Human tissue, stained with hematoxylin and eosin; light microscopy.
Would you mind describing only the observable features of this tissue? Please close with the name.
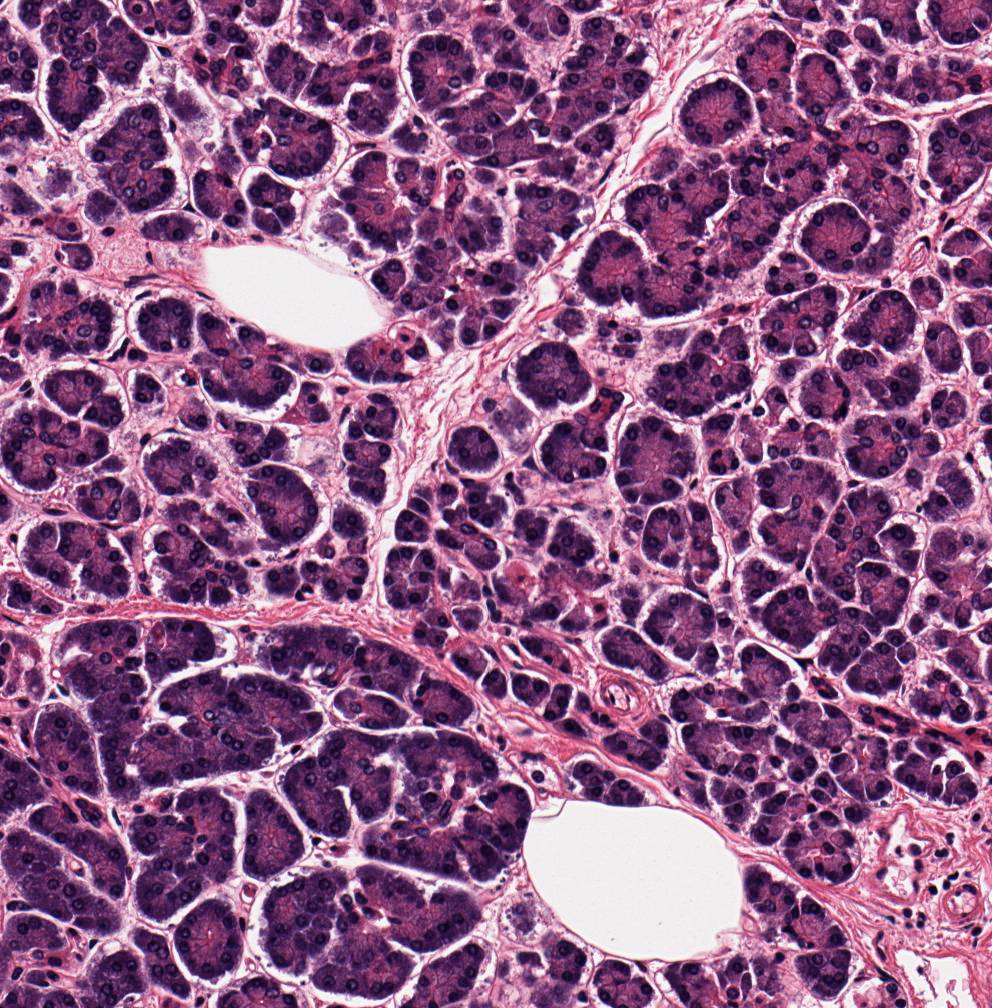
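Closely packed acini in lobules, separated by thin connective tissue strands, fill the whole field. Pyramidal acinar cells have round dark nuclei toward the base. In each acinus the cells radiate around a tiny, barely visible central lumen. A small round thick-walled vessel lies in the septum just right of centre, lower half. The tissue is pancreas.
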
